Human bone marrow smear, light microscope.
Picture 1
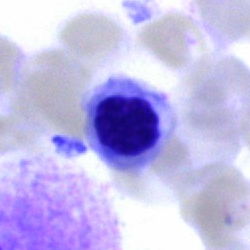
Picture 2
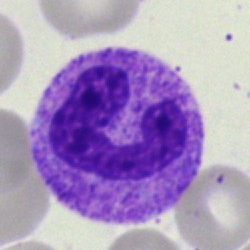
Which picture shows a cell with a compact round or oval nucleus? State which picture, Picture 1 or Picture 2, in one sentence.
Picture 1 is the one where the nucleus is compact and round or oval.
